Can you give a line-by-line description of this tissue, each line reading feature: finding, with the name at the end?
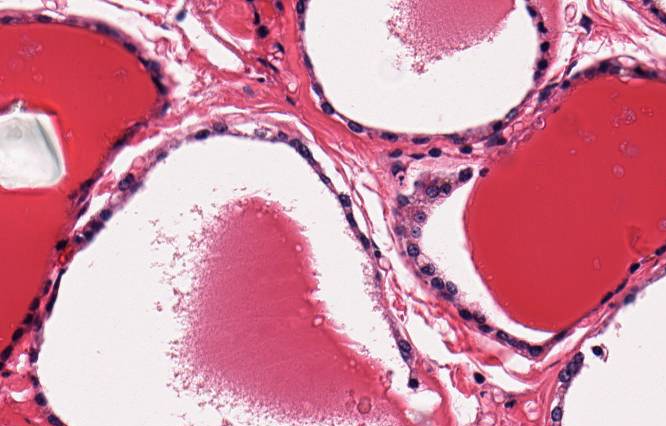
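Lining: single layer, flattened to low cuboidal epithelial cells
Nuclei: small, dark, round to oval, evenly spaced along walls
Colloid: homogeneous, deep red, glassy, filling follicles left and right
Stroma: thin pink fibrous strands between follicles, few elongated nuclei, broadest mid-field
Name: thyroid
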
